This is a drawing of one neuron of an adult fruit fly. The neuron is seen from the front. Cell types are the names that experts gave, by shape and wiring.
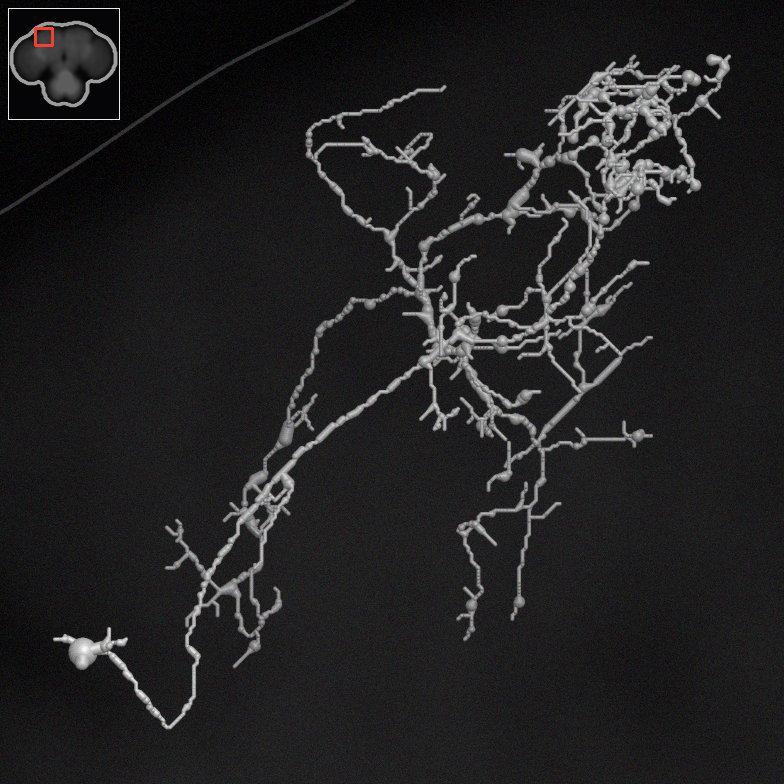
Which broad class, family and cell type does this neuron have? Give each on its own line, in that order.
central-brain intrinsic neuron
hemilineage SLPal3_and_SLPal4_dorsal
SLP171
